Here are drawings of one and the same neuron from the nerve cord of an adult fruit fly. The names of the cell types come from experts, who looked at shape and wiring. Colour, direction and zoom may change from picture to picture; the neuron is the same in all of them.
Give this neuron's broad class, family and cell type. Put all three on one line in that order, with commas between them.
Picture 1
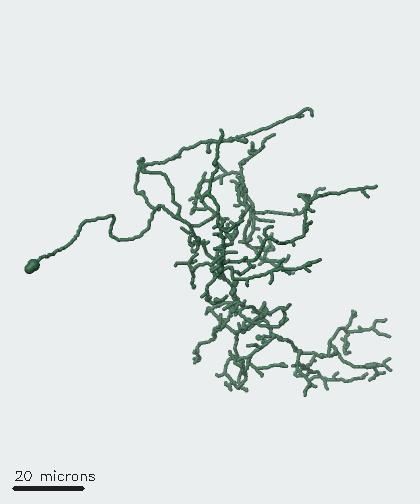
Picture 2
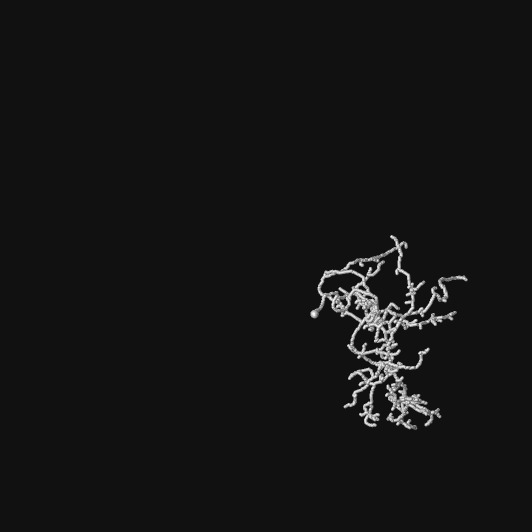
nerve-cord intrinsic neuron, hemilineage 16B, IN16B114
